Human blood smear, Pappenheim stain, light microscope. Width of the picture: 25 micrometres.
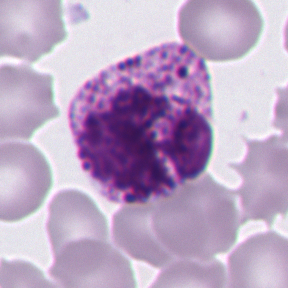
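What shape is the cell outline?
Slightly angular rather than smoothly round.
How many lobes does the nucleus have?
Two, the larger on the left, with granules lying over the nucleus and blurring its edges.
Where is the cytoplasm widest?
Above the nucleus.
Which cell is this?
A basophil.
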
